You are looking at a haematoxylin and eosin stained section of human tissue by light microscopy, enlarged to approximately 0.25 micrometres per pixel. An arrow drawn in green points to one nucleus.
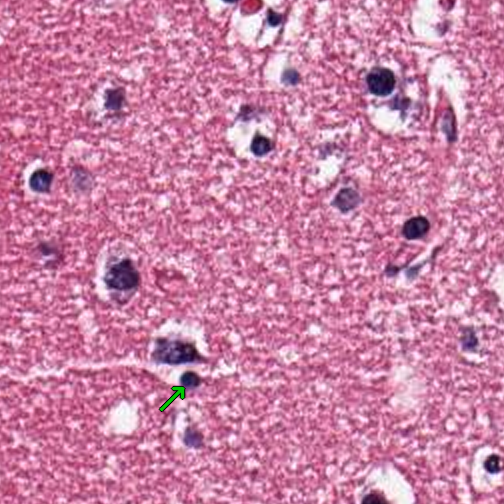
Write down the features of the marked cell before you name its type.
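The nucleus is small and round, smaller than most other nuclei in the field. The nucleus is stained dark and evenly throughout, with no visible inner detail. Type of cell: oligodendrocyte.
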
